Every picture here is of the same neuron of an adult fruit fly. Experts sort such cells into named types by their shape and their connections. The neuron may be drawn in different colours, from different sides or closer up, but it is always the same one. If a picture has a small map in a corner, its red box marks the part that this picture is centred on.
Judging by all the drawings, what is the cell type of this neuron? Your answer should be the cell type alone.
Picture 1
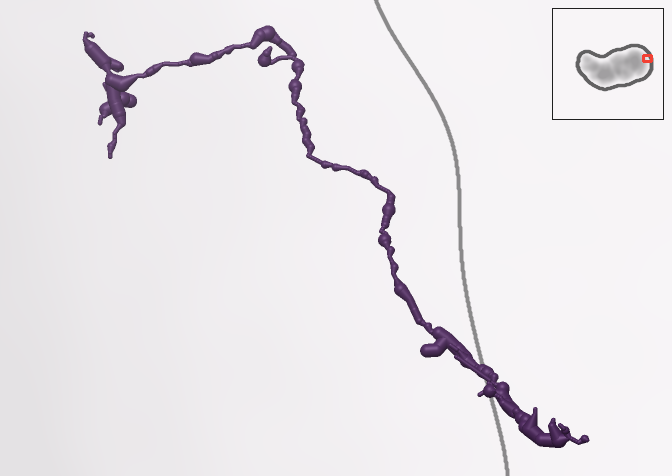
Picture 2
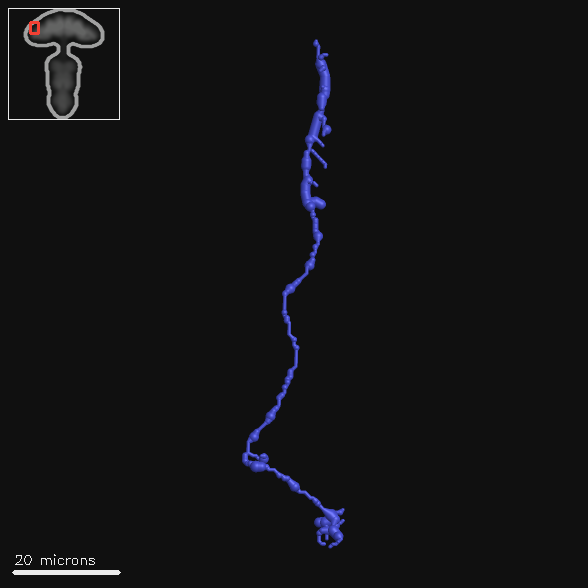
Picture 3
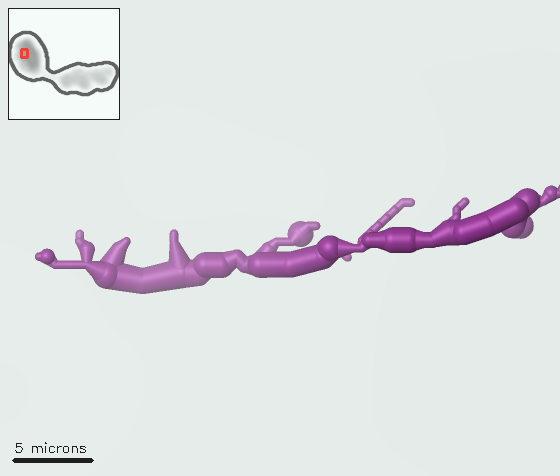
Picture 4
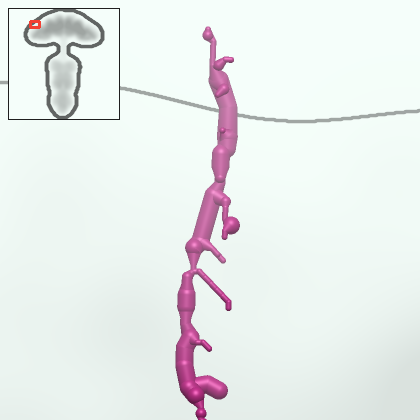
L3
